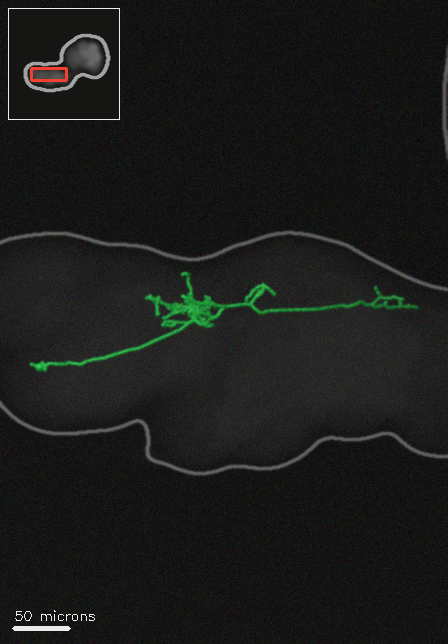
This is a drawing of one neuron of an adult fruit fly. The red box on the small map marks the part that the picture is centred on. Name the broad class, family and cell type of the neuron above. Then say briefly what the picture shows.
Its broad class is nerve-cord intrinsic neuron. The family is hemilineage 08B. It is of cell type IN08B093. The cell body is on the left of the picture. By the scale bar it is about 350 microns wide in this view.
